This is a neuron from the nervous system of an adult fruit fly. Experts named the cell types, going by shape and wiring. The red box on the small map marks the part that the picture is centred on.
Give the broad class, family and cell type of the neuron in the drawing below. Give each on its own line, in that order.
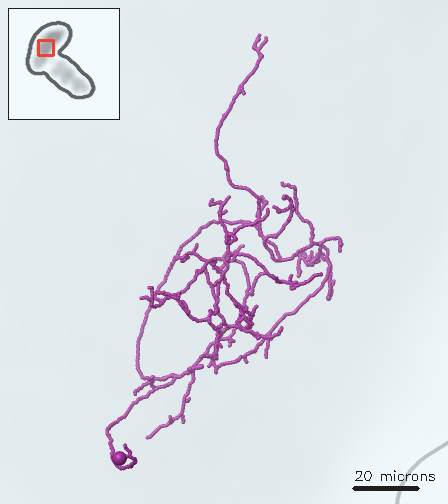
central-brain intrinsic neuron
hemilineage SLPal1
CB3506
